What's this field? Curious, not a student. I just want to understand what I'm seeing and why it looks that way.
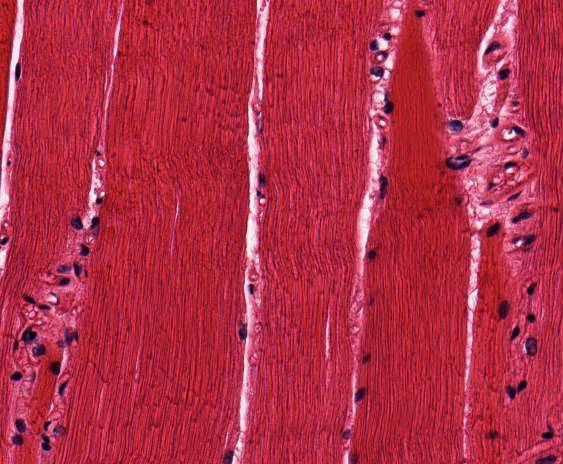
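Broad, deep-red fibres of skeletal muscle run side by side from top to bottom of the field. Note the dark, elongated nuclei at the fibre edges rather than in their centres.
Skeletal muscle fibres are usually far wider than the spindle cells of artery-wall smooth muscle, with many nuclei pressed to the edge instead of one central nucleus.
Fine parallel lines run along each fibre's long axis, and the cytoplasm is strongly and evenly eosinophilic.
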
